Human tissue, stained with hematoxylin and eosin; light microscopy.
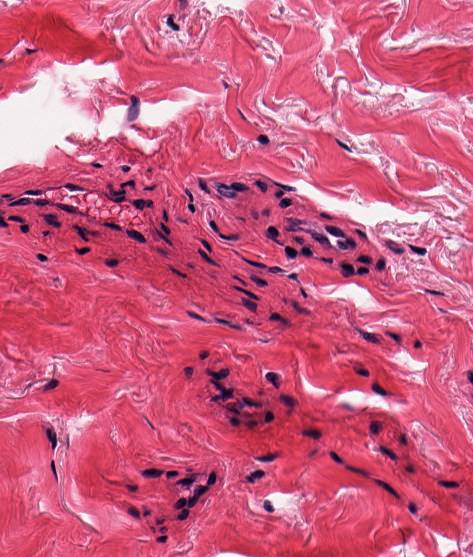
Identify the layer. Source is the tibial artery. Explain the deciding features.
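The section is tunica adventitia. Nuclei lying singly in the collagen are sparse, small, thin and dark.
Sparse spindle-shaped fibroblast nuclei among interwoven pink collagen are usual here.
A cellular band of spindle cells with elongated dark nuclei crosses the middle obliquely from left towards right. Further small clusters of dark nuclei lie in the lower centre and lower left.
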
